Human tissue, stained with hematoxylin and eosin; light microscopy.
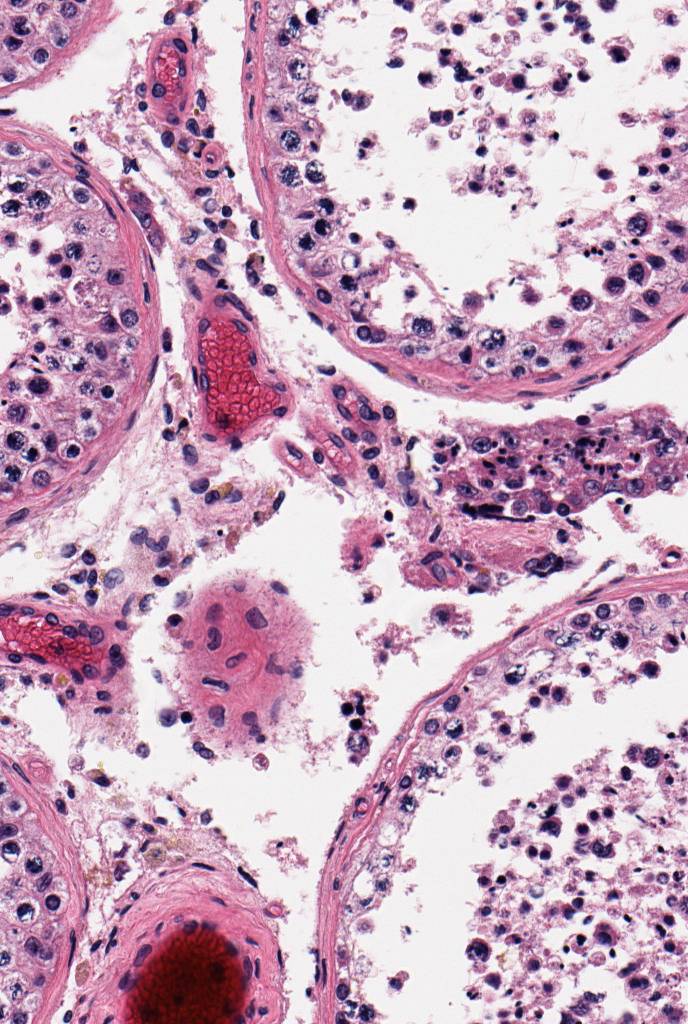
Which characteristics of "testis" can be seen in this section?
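This is testis, and the rounded tubules cut across at the corners and edges, with looser tissue running between them through the centre, go with it.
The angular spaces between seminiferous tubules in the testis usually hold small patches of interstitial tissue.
Each tubule has a thin pink layered wall with flattened, elongated nuclei, which fits too.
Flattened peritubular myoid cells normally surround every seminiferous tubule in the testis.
Inside, the tubules are lined by several layers of rounded cells with round dark nuclei. Just below the centre on the left, between the tubules, there's a rounded cluster of large cells with abundant pink cytoplasm and round to oval nuclei.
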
